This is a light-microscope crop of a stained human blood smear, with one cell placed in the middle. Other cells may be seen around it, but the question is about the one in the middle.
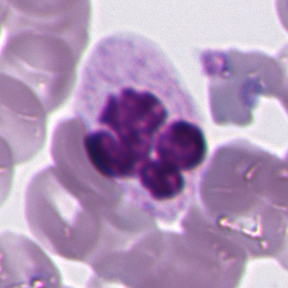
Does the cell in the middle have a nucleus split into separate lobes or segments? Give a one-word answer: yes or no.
Yes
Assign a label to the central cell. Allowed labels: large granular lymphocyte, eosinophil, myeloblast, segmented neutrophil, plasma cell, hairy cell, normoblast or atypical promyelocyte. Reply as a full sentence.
Here the cell in the middle is a segmented neutrophil.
